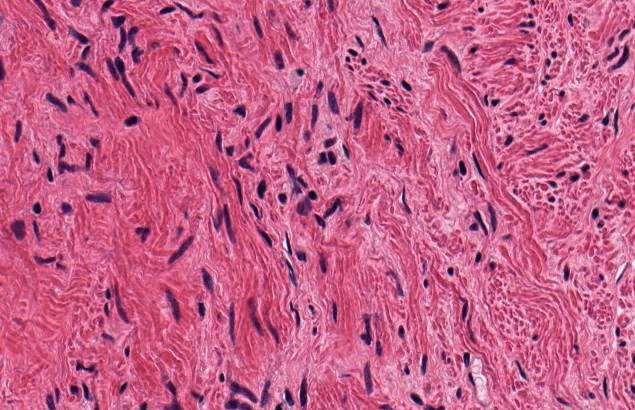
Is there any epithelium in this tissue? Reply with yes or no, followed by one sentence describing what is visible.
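No. No epithelium is present anywhere in the field.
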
